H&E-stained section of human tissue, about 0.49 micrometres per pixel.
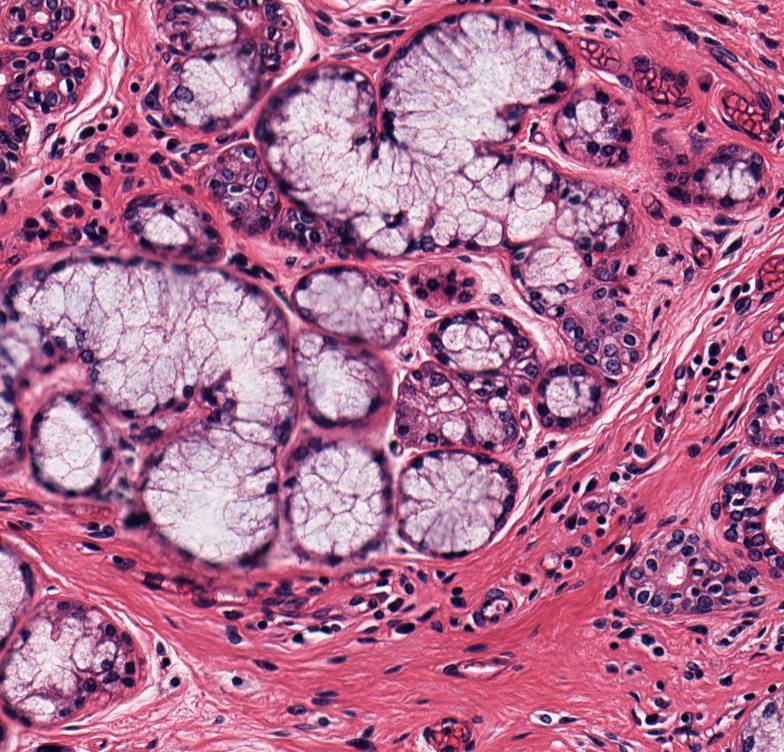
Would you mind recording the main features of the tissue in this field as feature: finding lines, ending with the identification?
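Acini: largest made of pale cells with clear, finely bubbly, faintly staining cytoplasm
Nuclei of pale acini: dark, flattened, pressed against cell bases at each acinar rim
Lumen: little or none visible, interiors filled by pale cells
Stroma: dense pink collagen with scattered spindle-shaped nuclei, a diagonal band from lower left toward upper right on the right side
Name: minor salivary gland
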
